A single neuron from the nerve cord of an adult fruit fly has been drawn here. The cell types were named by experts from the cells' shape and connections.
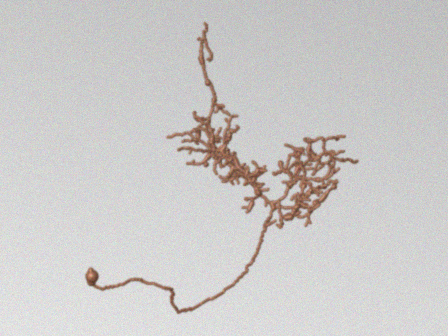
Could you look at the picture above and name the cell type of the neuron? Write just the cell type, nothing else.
IN09A074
